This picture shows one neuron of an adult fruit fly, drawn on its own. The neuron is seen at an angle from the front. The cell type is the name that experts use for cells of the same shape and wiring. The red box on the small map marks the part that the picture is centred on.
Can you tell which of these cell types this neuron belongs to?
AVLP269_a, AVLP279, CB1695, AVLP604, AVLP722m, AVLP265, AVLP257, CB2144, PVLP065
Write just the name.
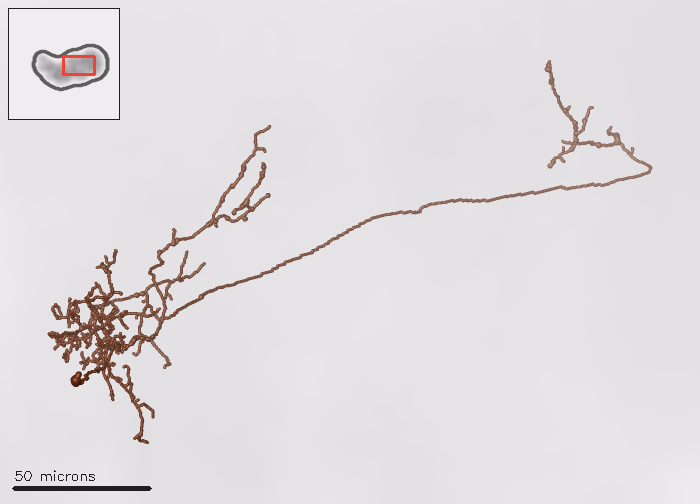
PVLP065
